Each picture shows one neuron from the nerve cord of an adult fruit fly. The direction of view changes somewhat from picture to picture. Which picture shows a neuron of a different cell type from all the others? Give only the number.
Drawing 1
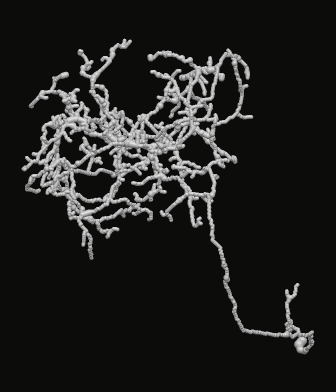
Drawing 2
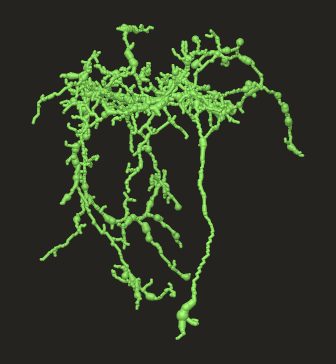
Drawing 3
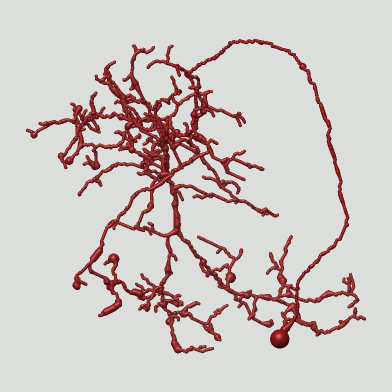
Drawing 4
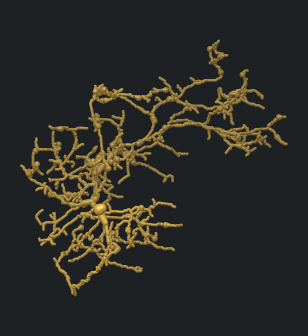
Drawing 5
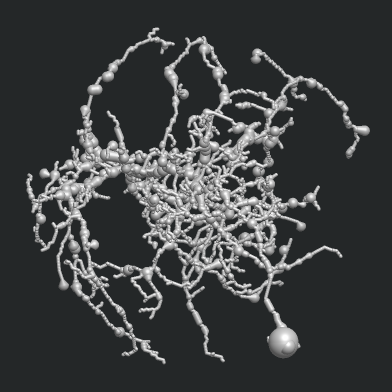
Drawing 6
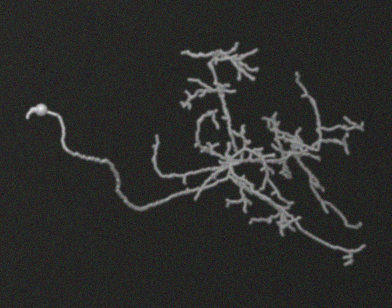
4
